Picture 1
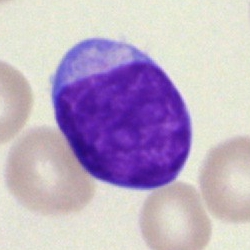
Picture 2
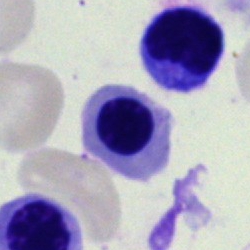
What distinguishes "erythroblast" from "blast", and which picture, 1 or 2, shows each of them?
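The cell in the middle of picture 1 is a blast; that of picture 2 is an erythroblast. The blast has a smooth oval outline, whereas the erythroblast is roughly round with a mostly smooth edge. Chromatin in the blast is deep purple and finely mottled; in the erythroblast it is dense and dark purple.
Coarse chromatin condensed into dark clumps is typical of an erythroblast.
The blast's cytoplasm is scant and forms a cap along the upper edge of the cell. The erythroblast has a moderate rim of pale lilac-blue cytoplasm, wider at the lower right because the nucleus sits slightly toward the upper left.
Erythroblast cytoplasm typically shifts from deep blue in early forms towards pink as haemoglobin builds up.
No nucleoli are visible in the erythroblast's nucleus. Neither cell shows granules in its cytoplasm. Red cells lie around the blast without overlapping it.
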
